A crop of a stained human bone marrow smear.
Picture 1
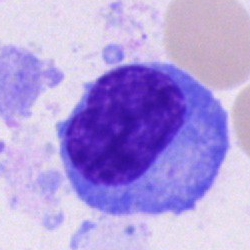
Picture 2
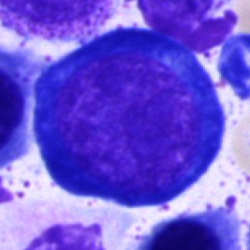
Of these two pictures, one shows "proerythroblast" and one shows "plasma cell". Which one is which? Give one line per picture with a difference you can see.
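In picture 1 we see a plasma cell: The cytoplasm is plentiful, forming a broad band on the right and lower sides of the nucleus.
In picture 2 we see a proerythroblast: The cytoplasm forms only a narrow rim around the nucleus.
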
